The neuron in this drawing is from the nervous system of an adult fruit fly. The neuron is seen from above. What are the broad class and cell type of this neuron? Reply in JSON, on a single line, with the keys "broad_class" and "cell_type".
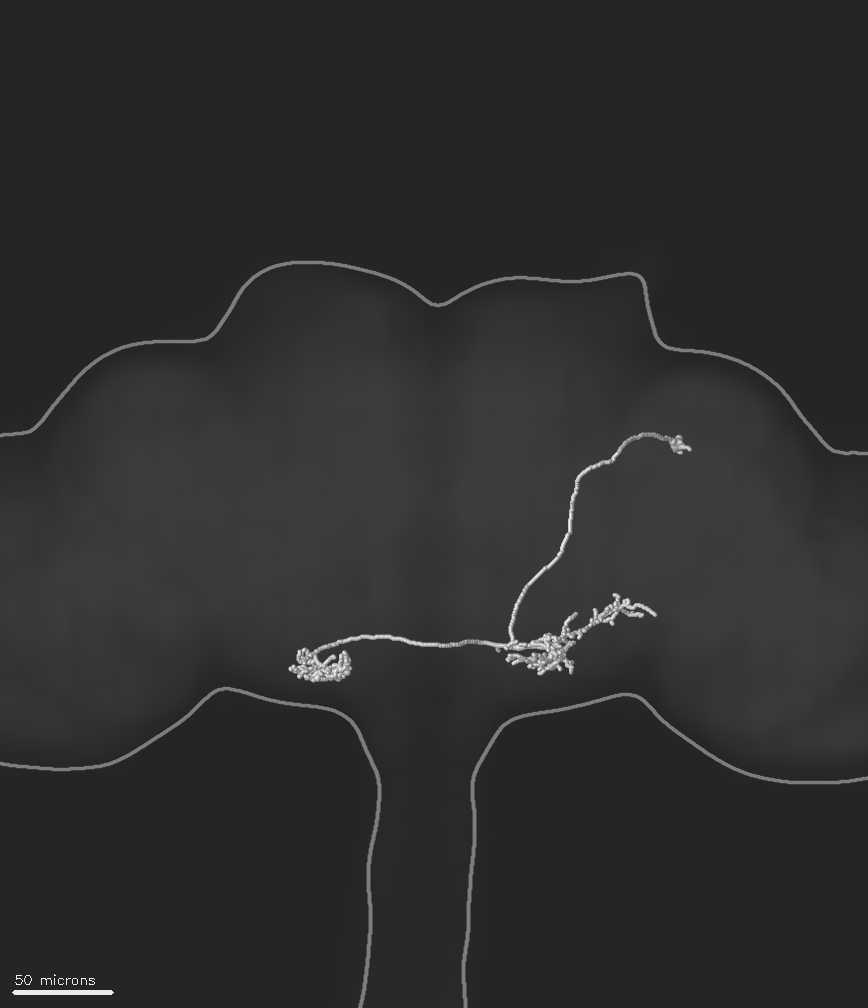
{"broad_class": "central-brain intrinsic neuron", "cell_type": "PS052"}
